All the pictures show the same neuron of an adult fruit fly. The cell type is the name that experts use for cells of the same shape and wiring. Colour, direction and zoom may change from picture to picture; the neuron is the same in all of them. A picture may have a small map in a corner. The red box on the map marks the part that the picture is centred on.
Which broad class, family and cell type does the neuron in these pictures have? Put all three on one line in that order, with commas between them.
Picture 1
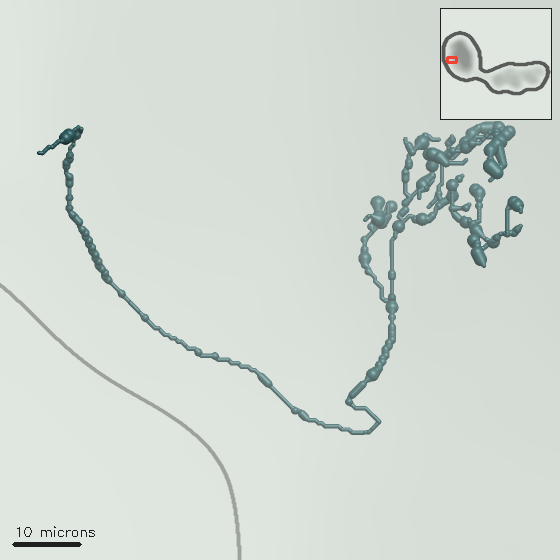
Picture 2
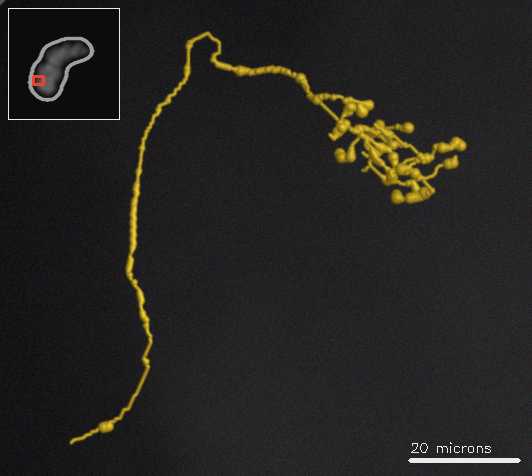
sensory neuron entering the brain, class hygrosensory, HRN_VP1l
